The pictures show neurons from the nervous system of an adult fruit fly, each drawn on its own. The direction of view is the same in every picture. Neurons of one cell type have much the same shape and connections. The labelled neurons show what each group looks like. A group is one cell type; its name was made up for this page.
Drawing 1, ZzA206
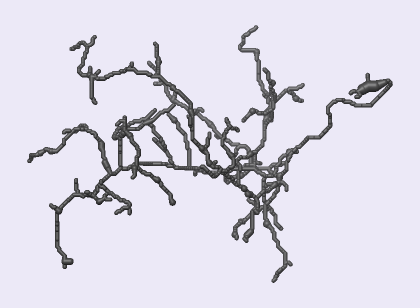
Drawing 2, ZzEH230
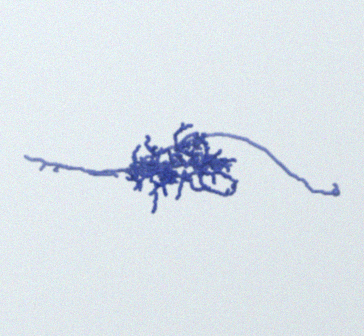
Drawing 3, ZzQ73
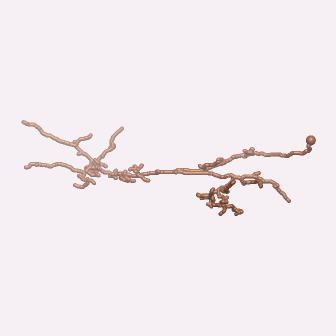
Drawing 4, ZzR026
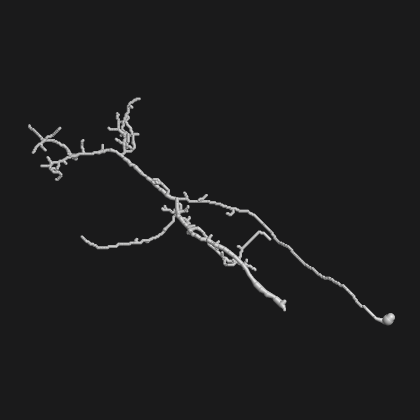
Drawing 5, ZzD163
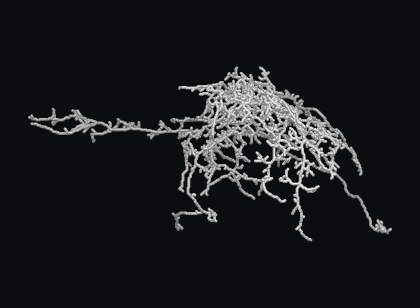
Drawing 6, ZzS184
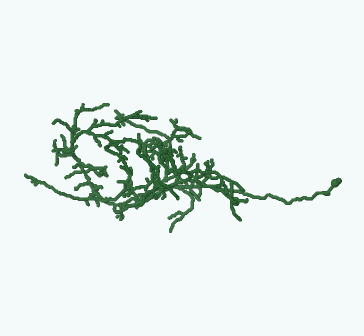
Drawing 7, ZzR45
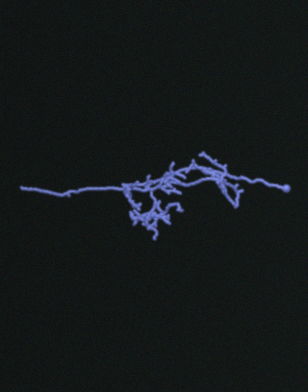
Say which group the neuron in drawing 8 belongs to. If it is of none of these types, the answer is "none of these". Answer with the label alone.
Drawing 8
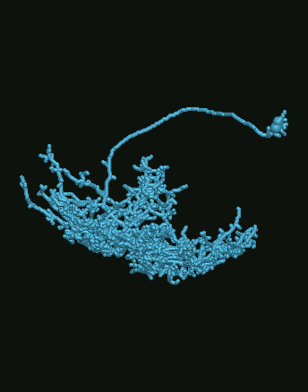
none of these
